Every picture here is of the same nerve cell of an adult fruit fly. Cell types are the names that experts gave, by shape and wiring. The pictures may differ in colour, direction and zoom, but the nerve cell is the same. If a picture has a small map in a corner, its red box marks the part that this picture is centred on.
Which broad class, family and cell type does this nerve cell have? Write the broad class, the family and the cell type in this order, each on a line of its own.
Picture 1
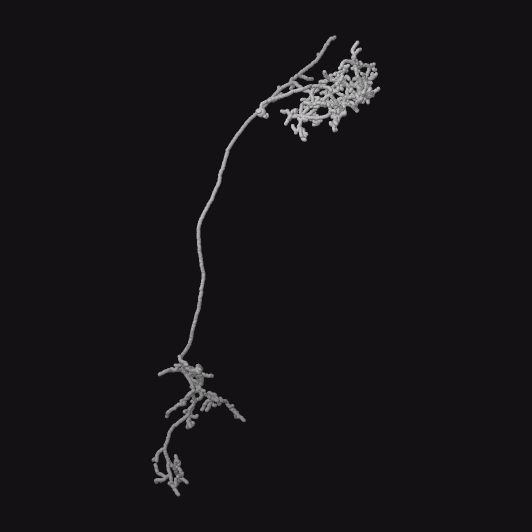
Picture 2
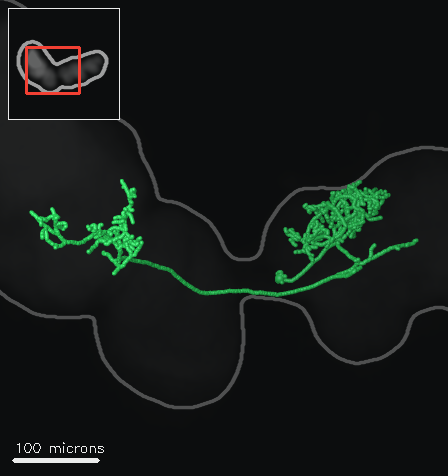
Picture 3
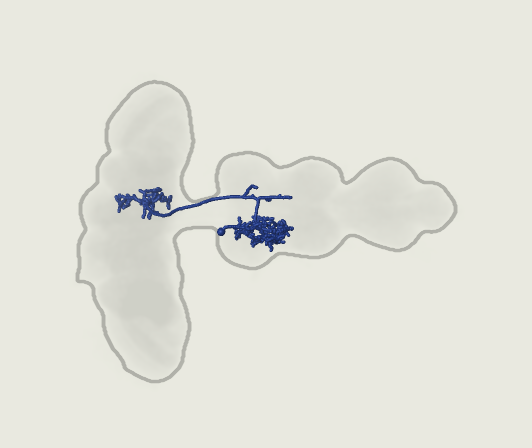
ascending neuron
hemilineage 07B
AN07B037_b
